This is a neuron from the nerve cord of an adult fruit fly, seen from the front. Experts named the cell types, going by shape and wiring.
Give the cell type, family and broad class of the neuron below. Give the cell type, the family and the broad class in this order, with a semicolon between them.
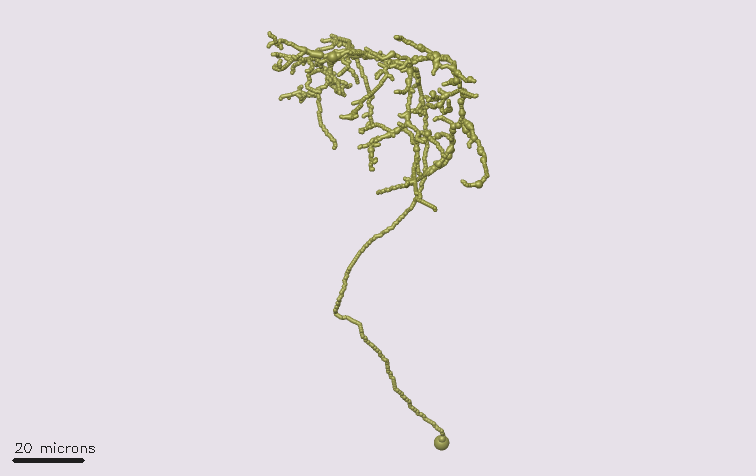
IN03B070; hemilineage 03B; nerve-cord intrinsic neuron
